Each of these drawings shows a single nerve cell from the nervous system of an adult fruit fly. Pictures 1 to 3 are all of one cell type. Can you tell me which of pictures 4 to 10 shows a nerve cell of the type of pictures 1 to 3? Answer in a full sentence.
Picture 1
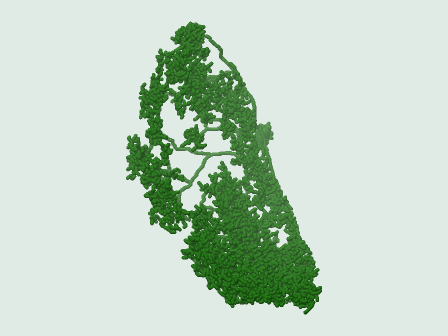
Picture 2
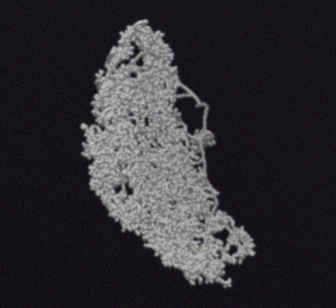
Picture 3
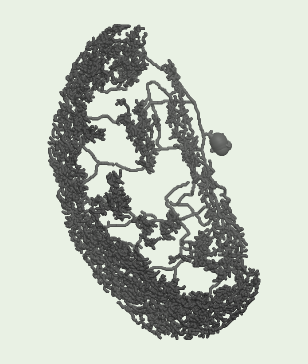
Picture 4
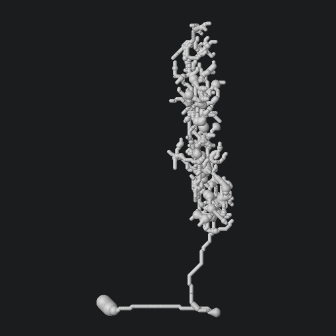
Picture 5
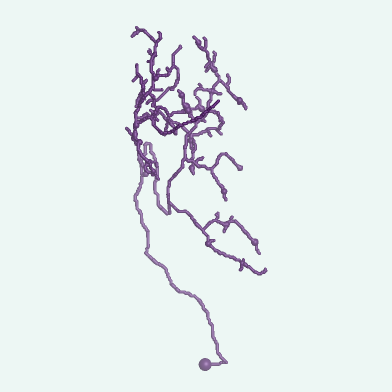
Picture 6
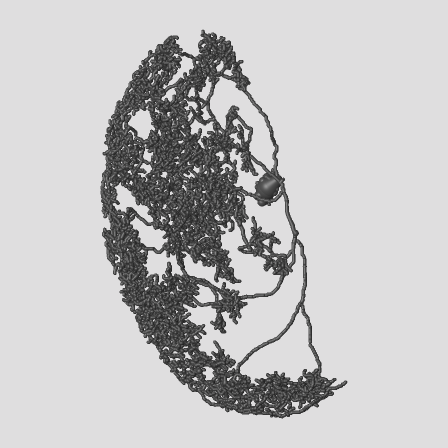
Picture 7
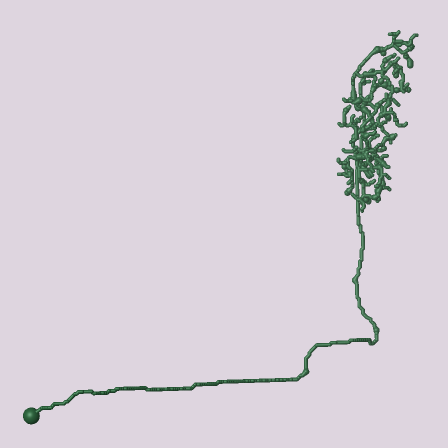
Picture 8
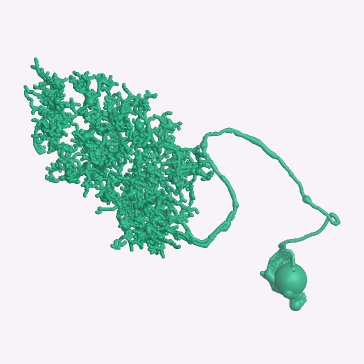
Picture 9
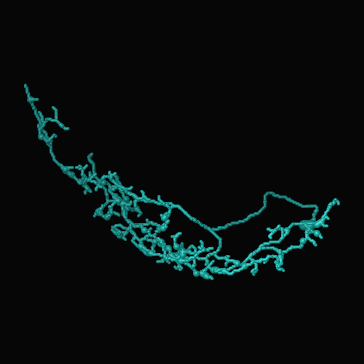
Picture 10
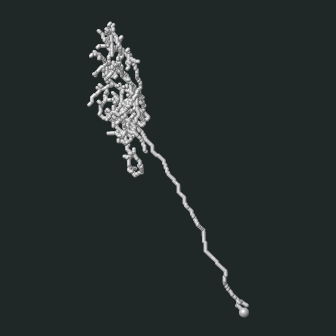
Picture 6 is of the same cell type.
